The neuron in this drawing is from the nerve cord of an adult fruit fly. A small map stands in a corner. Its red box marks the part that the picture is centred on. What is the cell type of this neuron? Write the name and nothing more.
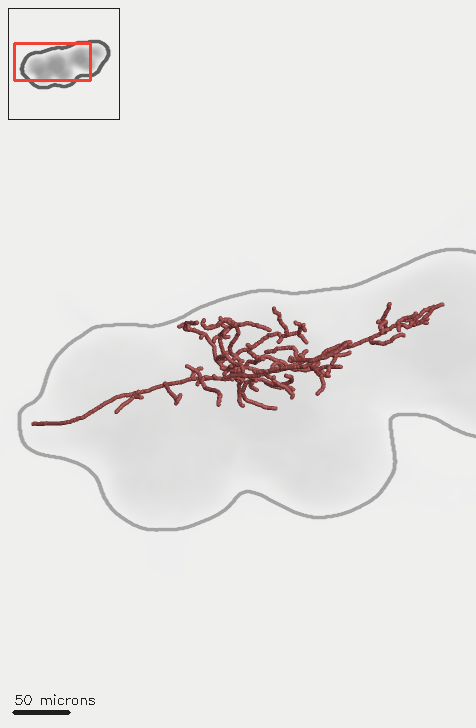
DNg27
